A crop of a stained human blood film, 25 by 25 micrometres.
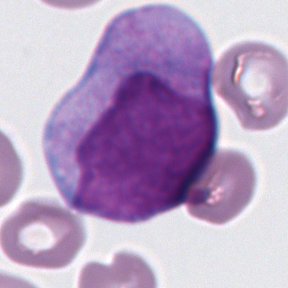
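Atypical promyelocyte, its outline irregular with blunt corners instead of round. I see the nucleus as a single unlobed mass, sitting eccentrically toward the lower right of the cell. Around it, the cytoplasm forms a broad rim that widens most at the upper left.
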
